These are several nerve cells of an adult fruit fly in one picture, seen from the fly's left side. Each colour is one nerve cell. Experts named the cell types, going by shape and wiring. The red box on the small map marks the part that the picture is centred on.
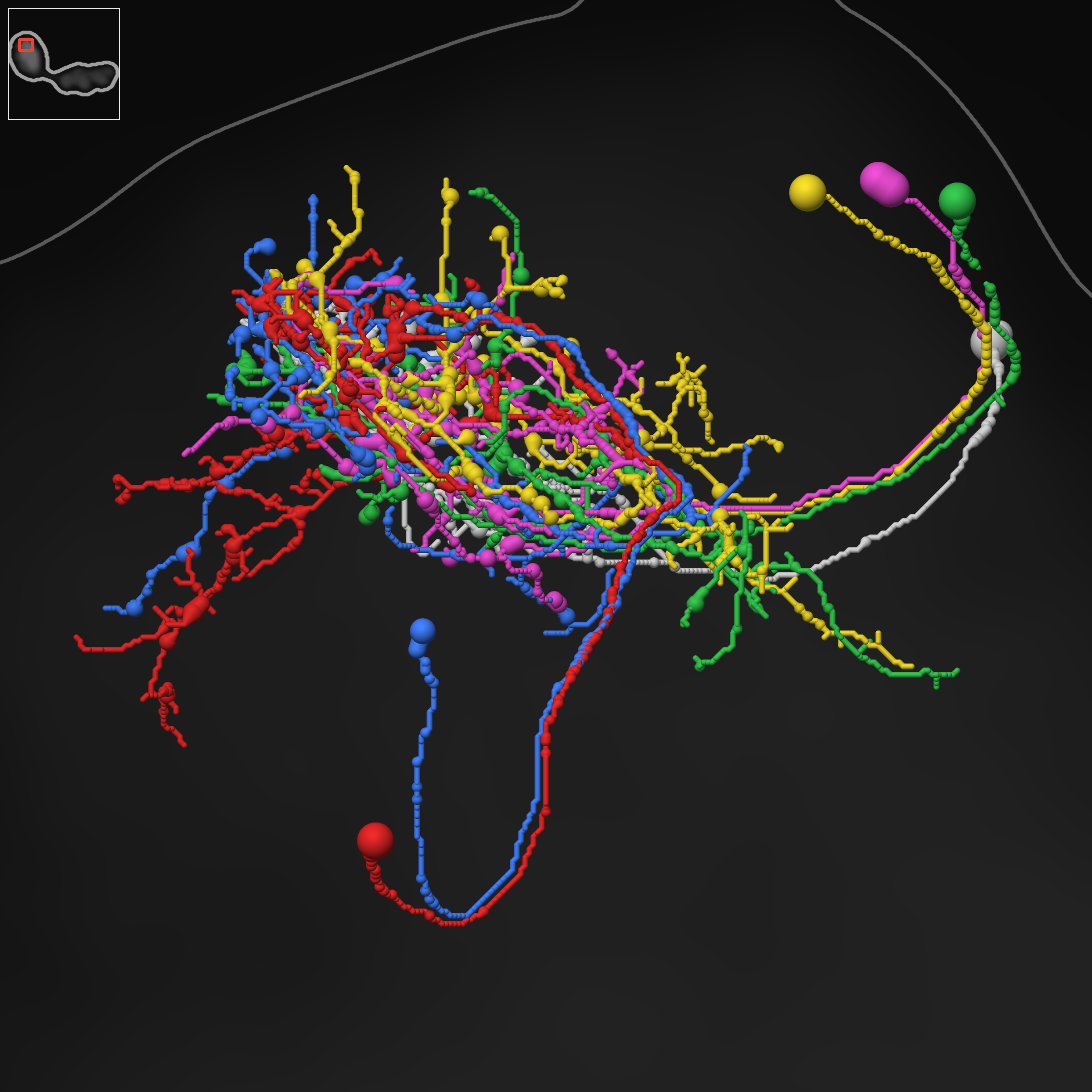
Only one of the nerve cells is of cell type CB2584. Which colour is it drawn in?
white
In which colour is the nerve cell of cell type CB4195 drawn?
blue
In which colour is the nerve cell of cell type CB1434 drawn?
red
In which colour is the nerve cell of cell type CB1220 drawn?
magenta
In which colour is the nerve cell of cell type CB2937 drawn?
yellow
